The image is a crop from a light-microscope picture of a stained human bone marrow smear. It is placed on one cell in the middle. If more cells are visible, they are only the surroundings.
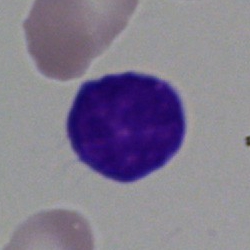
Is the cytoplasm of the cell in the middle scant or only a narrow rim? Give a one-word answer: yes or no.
Yes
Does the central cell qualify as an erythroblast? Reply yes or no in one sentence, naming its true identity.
No, the cell at the centre of the crop is a blast and not an erythroblast.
